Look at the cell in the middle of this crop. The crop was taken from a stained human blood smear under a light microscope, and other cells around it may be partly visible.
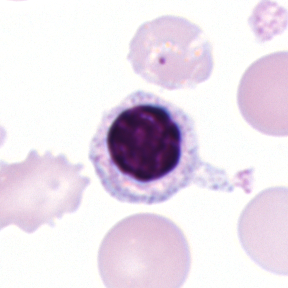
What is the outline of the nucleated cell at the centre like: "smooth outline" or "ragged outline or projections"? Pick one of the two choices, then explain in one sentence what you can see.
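Ragged outline or projections. The cell outline is roughly round with a slightly ragged edge.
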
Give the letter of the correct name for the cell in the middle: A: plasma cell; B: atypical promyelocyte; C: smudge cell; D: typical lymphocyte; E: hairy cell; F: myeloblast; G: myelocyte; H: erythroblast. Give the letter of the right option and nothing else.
H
